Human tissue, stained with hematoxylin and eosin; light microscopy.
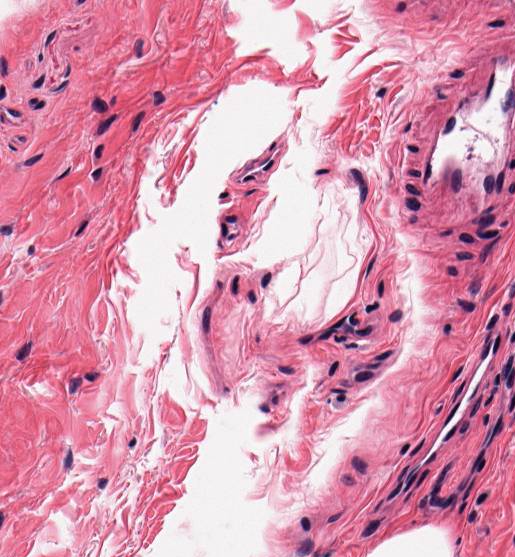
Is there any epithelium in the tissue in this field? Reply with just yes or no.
No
